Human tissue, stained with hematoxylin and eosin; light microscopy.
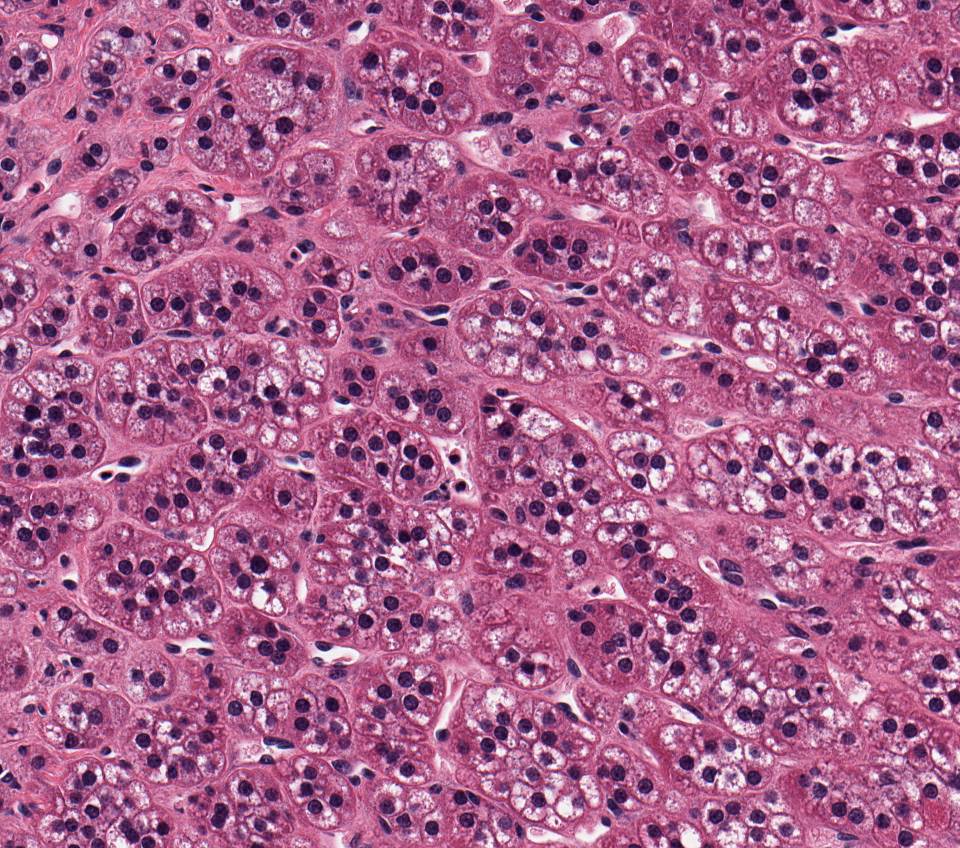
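Adrenal gland. Throughout the field, cells are gathered into rounded nests and short cords, parted by thin septa. Notice that many cells have pale, foamy, finely vacuolated cytoplasm, mixed in with others whose cytoplasm is more solid and pink. Nuclei stay fairly uniform in size and shape from one nest to the next. Within the septa, flattened elongated nuclei line narrow, slit-like capillary spaces.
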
